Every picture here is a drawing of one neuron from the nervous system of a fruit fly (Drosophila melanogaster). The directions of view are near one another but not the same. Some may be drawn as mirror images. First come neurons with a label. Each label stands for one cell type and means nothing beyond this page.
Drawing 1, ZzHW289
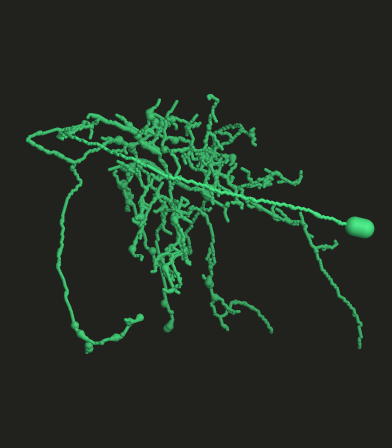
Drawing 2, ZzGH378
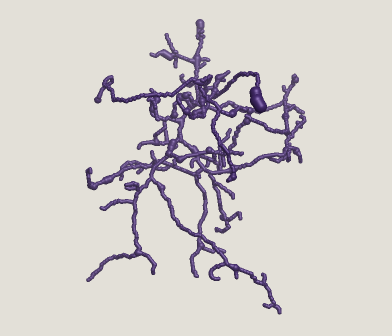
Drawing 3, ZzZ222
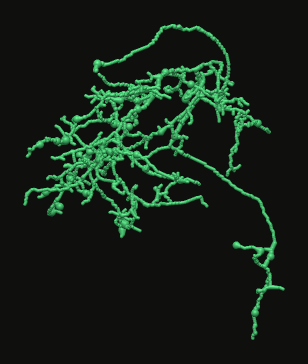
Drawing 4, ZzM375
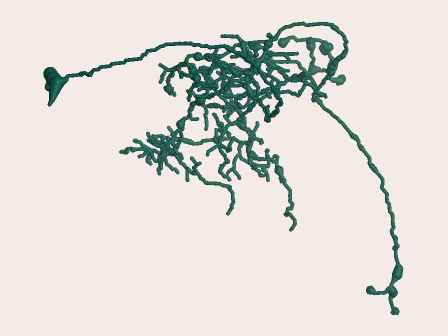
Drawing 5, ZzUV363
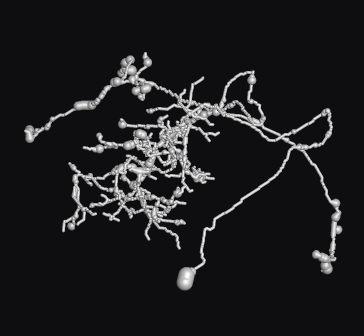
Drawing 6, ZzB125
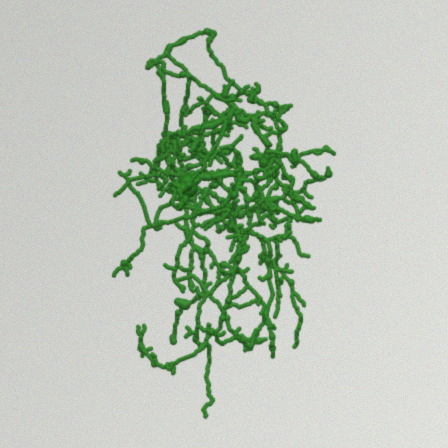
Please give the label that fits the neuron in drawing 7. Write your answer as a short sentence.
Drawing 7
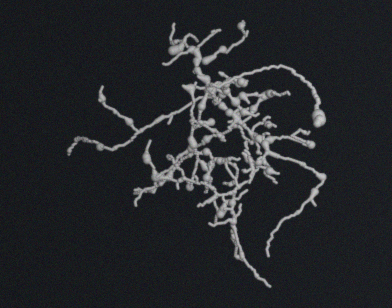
It belongs to ZzGH378.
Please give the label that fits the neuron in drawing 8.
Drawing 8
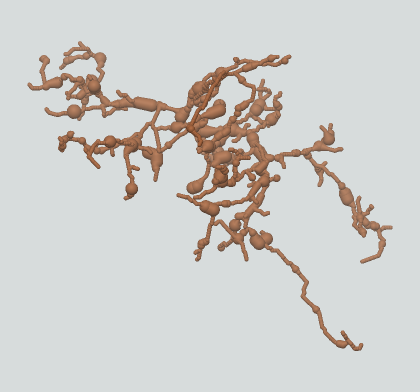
It belongs to ZzGH378.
